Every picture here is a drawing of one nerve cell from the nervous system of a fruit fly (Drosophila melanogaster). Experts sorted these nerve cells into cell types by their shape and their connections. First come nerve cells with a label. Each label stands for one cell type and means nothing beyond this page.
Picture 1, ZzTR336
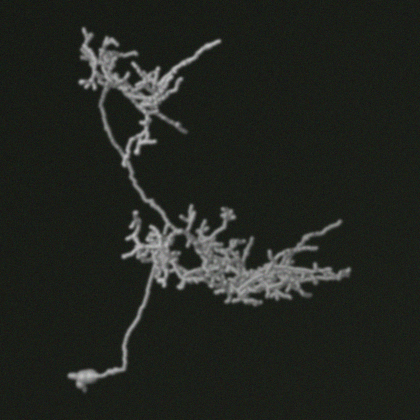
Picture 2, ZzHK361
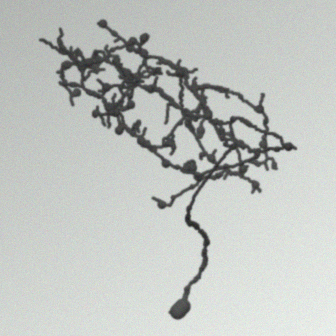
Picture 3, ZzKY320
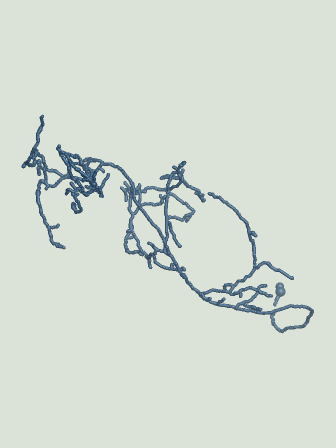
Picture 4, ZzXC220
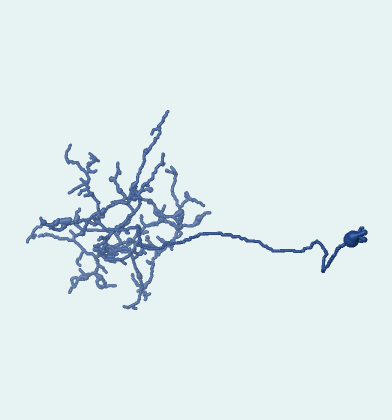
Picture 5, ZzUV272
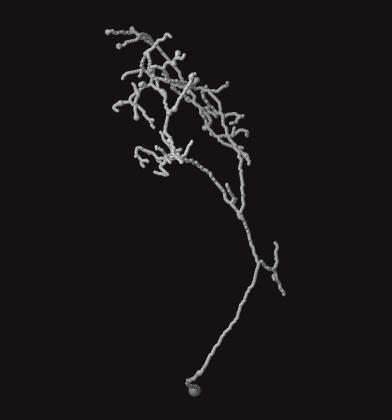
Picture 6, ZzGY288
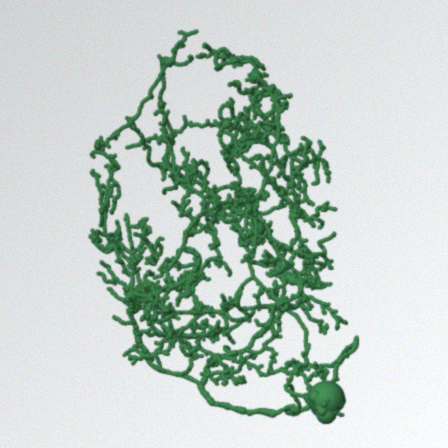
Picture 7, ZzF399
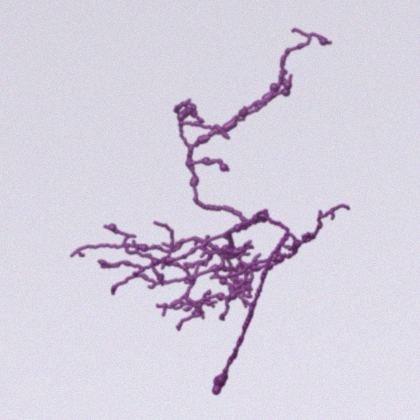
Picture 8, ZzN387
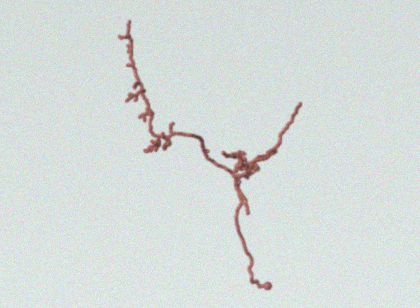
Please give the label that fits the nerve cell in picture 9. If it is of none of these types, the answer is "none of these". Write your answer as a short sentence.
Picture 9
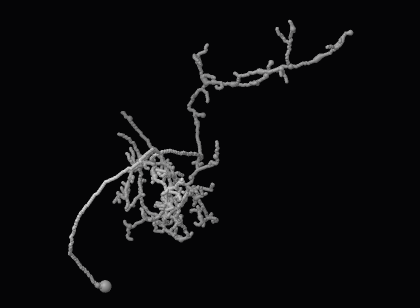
It belongs to ZzF399.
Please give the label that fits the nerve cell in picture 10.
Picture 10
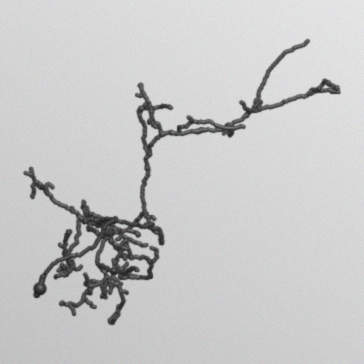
It belongs to ZzF399.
